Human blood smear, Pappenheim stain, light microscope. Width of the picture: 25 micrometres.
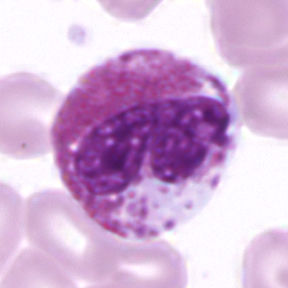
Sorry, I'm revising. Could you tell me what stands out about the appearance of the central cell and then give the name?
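I count two lobes in the nucleus, and its chromatin is dark purple and coarsely clumped. Above the nucleus lies most of the cytoplasm, densely granular. Below it, the cytoplasm is paler, its granules more sparsely scattered. This cell is an eosinophil.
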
